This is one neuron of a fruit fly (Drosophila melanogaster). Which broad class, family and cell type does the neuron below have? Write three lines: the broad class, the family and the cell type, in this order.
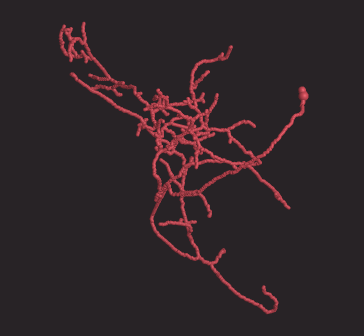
central-brain intrinsic neuron
hemilineage DL1_ventral
CL272_b1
